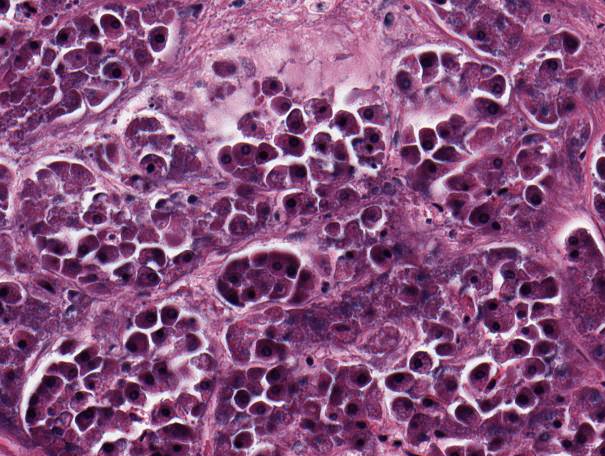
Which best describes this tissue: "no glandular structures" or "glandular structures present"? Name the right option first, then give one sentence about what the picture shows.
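No glandular structures. The cells form no glands or lumens.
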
